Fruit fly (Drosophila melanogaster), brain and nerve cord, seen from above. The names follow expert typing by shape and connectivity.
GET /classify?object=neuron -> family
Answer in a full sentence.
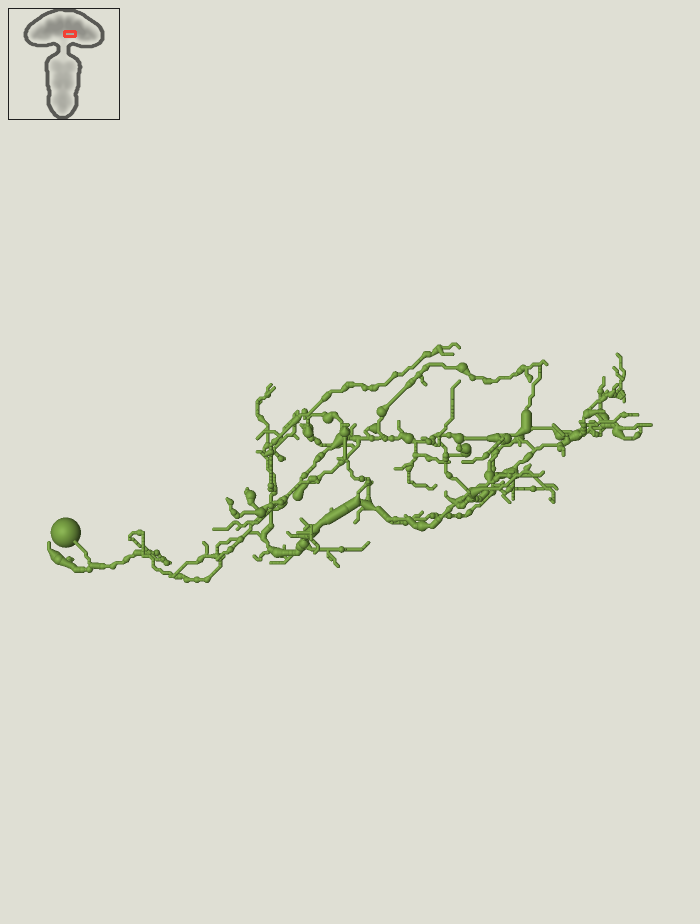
The family is hemilineage LB3.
